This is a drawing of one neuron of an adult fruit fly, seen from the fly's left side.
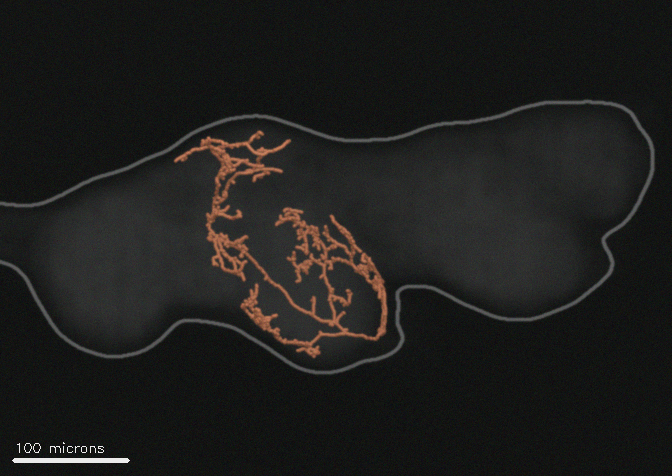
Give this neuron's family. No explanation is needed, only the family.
hemilineage 19A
